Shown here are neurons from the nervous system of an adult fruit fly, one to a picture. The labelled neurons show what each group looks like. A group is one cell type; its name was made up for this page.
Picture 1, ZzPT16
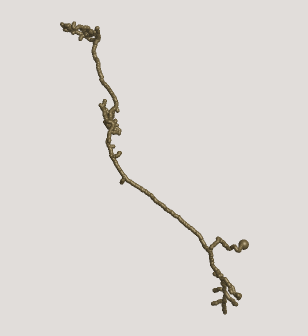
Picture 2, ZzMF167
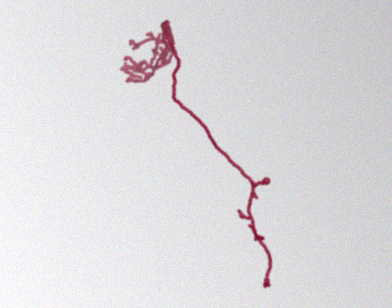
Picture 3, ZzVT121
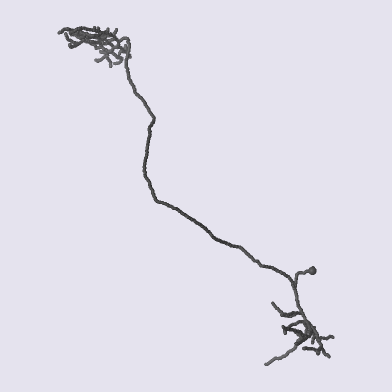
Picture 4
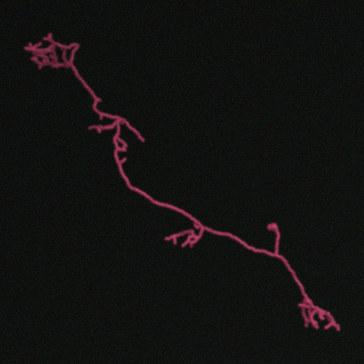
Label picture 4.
ZzVT121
